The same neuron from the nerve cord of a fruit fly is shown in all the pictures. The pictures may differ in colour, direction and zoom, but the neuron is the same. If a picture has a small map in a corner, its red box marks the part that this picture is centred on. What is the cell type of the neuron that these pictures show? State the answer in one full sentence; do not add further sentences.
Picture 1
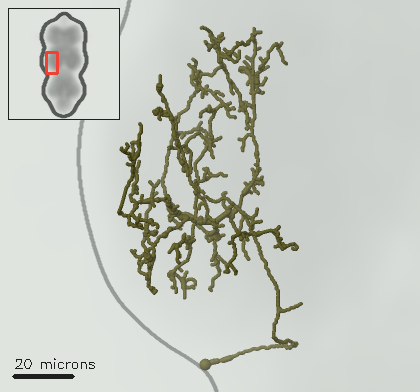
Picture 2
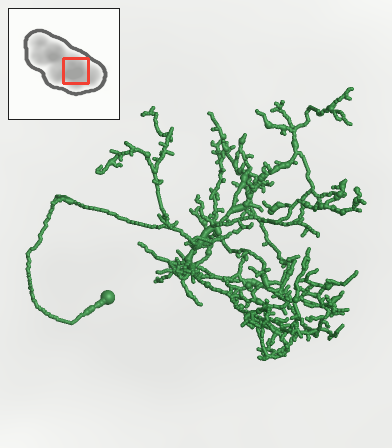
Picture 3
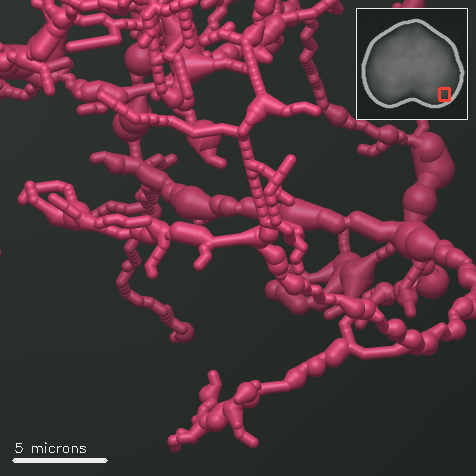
The cell type given to this neuron is IN20A.22A043.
